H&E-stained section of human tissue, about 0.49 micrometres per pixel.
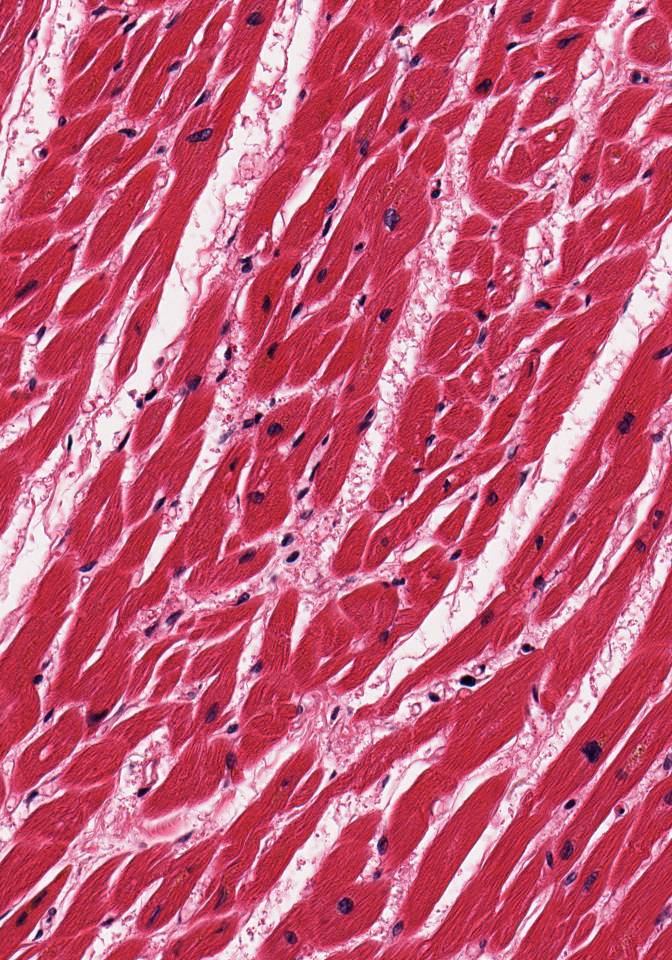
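Left ventricle of the heart. Muscle fibre direction comes first: across most of the field they run diagonally, lower left to upper right. Next, branching: fibres join neighbours rather than running as separate straight cylinders. Then the stroma, scant, loose and pale, with fine wispy pink strands. Finally, small dark elongated nuclei lie in the narrow spaces between fibres.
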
